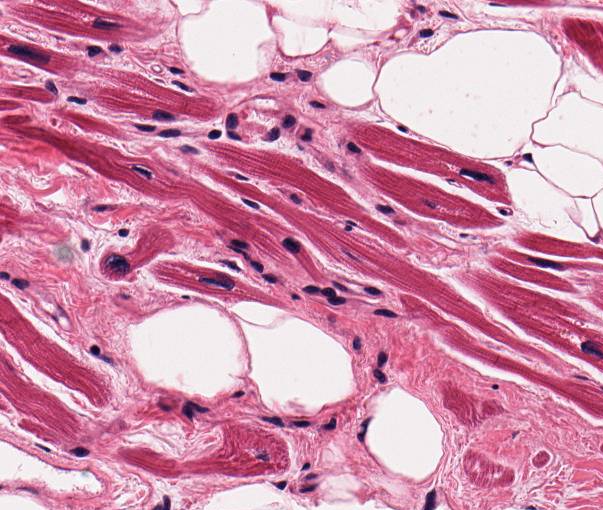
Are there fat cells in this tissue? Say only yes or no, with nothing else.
Yes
